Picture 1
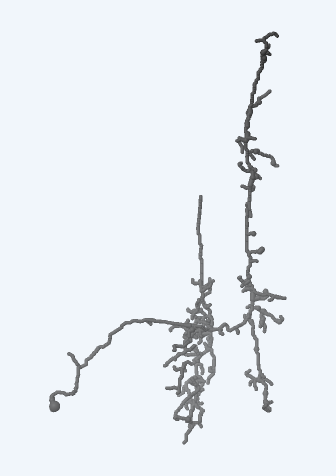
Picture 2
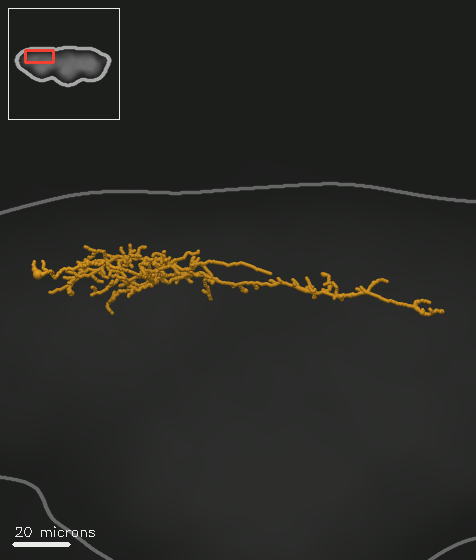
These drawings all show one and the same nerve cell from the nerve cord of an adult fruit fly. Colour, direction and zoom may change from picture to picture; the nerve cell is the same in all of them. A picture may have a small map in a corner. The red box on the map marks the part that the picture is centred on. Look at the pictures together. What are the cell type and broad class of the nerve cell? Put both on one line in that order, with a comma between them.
INXXX426, nerve-cord intrinsic neuron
